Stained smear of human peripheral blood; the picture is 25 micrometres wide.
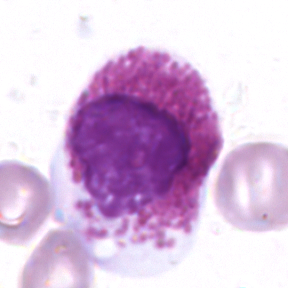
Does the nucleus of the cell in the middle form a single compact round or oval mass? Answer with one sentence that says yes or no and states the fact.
Yes, in this cell the nucleus is one compact, round or oval mass.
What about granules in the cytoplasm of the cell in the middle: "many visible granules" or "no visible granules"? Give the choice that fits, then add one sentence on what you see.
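Many visible granules. The cytoplasm holds many coarse reddish-purple granules.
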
